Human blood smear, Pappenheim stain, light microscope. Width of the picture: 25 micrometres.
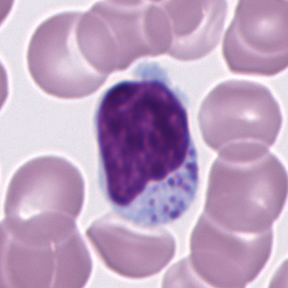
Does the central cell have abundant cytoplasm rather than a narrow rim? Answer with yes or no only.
No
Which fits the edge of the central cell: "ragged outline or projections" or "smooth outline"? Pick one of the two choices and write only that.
Ragged outline or projections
